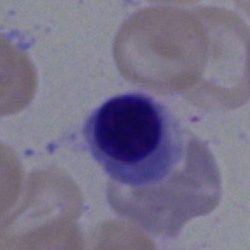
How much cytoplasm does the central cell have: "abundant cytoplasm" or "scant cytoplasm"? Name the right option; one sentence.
The nucleus fills most of the cell.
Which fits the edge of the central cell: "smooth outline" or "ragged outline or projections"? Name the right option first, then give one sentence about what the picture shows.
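Smooth outline. The cell has a smooth, roughly round outline.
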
